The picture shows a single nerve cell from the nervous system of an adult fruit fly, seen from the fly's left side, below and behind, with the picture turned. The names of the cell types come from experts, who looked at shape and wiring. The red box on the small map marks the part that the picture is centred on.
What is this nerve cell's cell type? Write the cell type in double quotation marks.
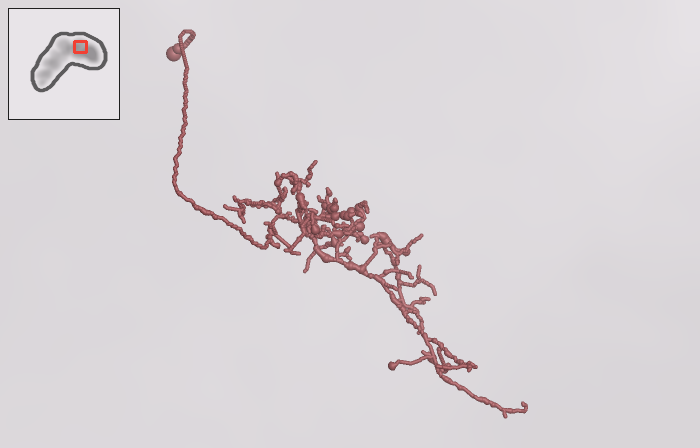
"CB2936"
